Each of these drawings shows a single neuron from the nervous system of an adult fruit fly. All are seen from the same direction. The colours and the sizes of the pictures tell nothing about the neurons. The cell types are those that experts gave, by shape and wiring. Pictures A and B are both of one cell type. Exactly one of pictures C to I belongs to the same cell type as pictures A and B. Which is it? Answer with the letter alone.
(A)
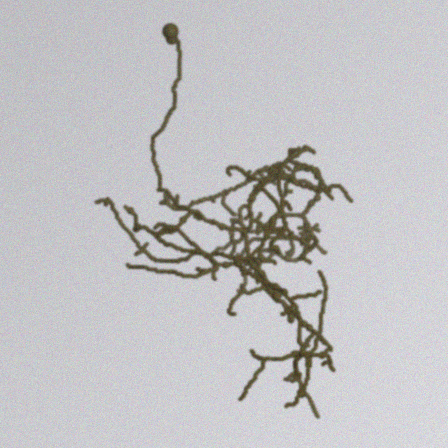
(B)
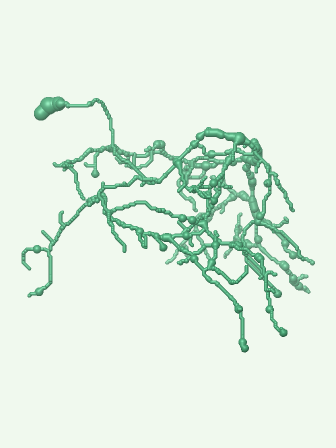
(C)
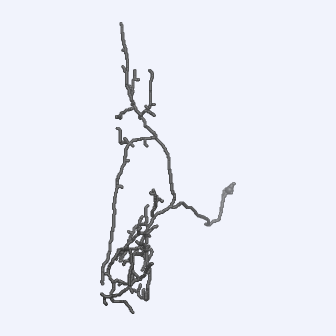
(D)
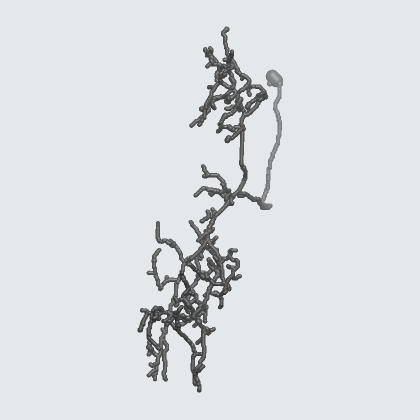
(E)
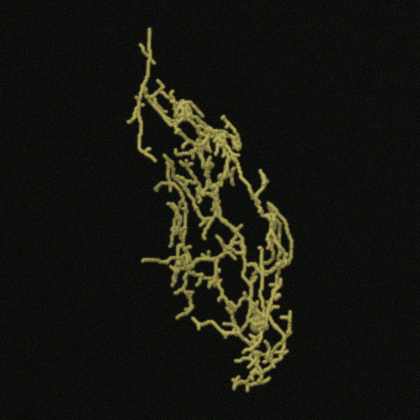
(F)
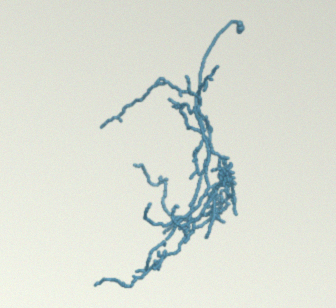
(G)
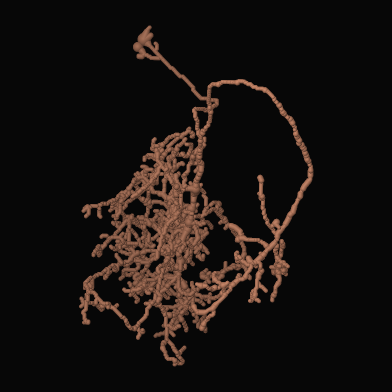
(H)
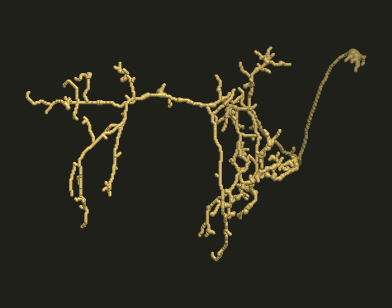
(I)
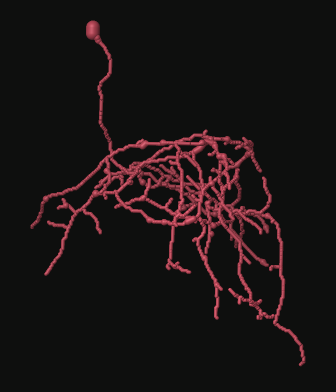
I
